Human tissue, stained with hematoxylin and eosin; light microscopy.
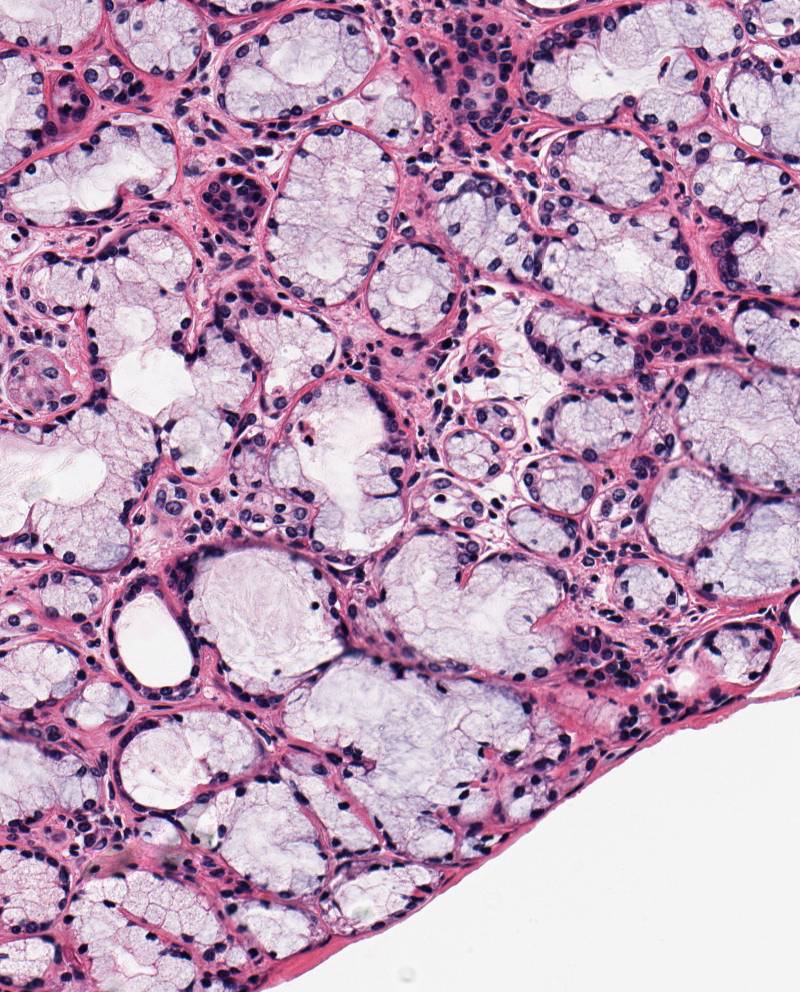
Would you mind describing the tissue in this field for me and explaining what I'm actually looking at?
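I'm seeing closely packed rounded and irregular glandular units separated by thin bands of pink fibrous stroma. Most gland cells are mucous cells, their pale, bubbly grey-violet cytoplasm filling most of each unit. Their small dark nuclei are flattened against each unit's outer edge. Between units, at top centre and right of centre, lie small clusters of cells with crowded dark nuclei. This is minor salivary gland.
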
